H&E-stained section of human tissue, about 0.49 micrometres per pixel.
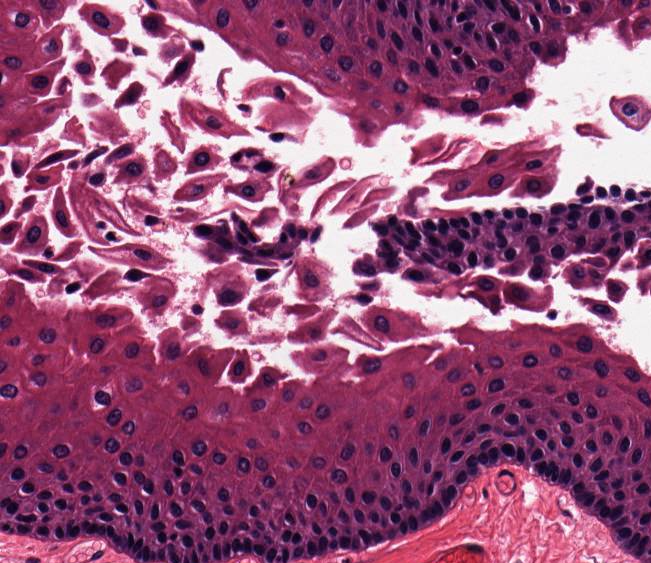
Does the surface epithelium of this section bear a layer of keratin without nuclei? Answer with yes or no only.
No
